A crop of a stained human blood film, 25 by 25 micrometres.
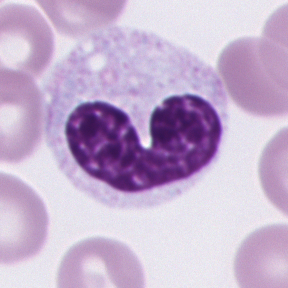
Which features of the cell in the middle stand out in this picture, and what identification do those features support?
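Chromatin dark purple, coarsely clumped. Nucleus in the lower half of the cell, its indentation opening toward the top. Cytoplasm abundant, pale lilac-pink. Read as band neutrophil.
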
